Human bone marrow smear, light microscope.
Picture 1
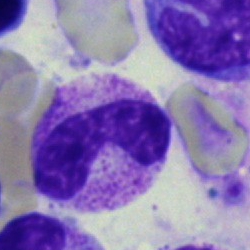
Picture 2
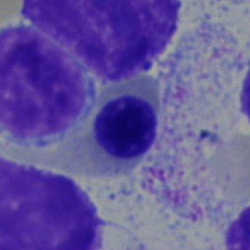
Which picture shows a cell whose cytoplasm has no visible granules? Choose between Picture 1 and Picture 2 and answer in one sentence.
The cytoplasm of the cell shown in picture 2 holds no visible granules.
